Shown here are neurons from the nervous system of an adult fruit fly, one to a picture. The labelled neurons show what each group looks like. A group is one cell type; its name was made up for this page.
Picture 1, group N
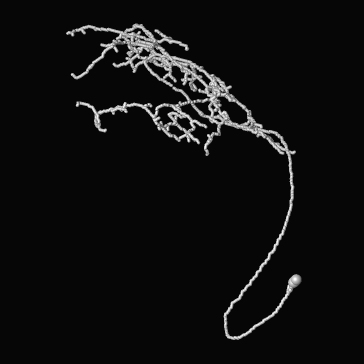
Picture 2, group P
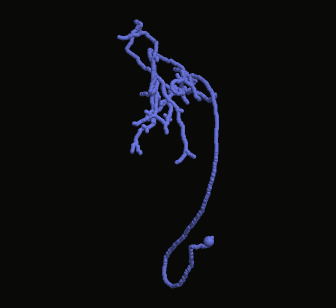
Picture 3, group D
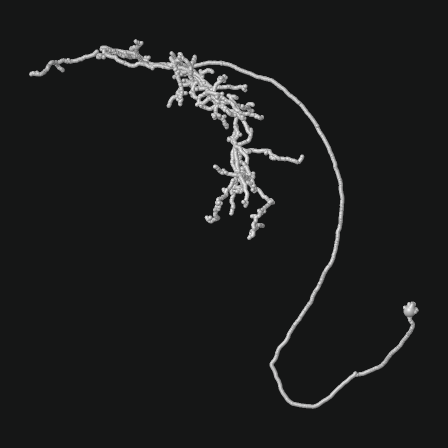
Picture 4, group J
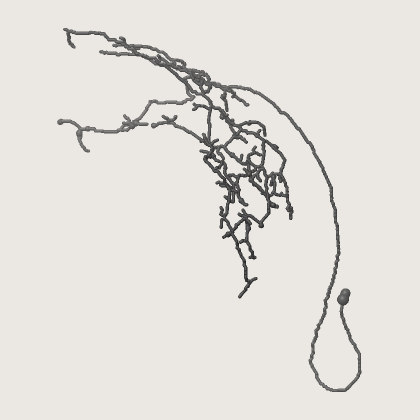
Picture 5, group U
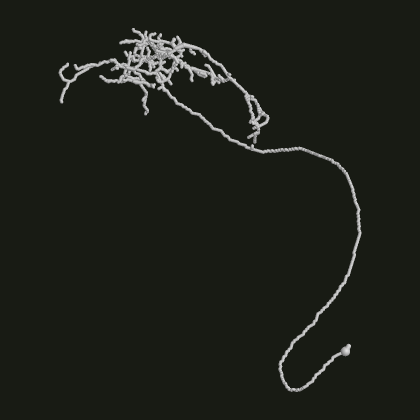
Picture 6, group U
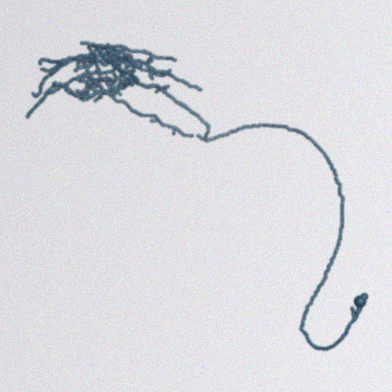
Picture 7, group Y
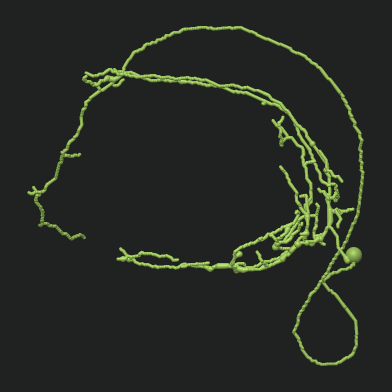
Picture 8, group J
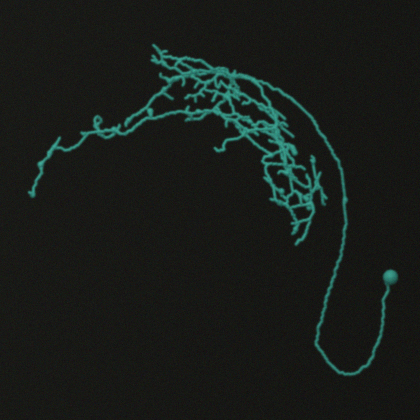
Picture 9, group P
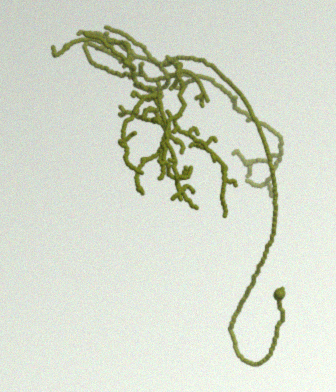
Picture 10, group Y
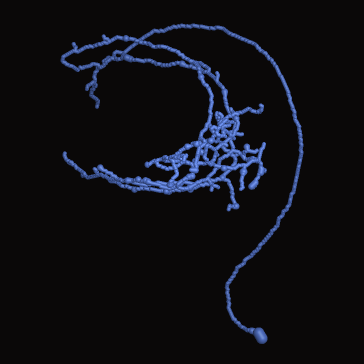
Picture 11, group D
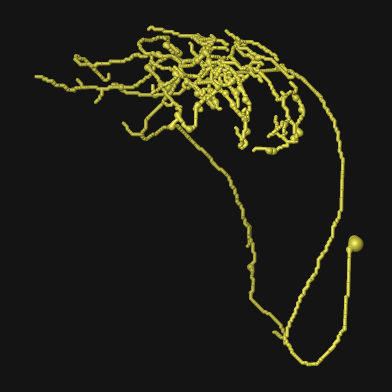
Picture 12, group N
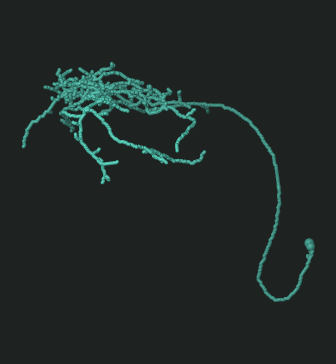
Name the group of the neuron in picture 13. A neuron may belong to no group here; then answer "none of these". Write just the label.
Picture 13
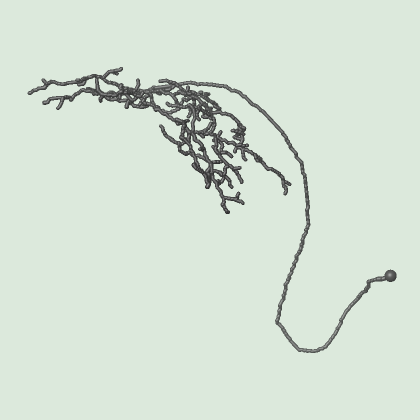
group P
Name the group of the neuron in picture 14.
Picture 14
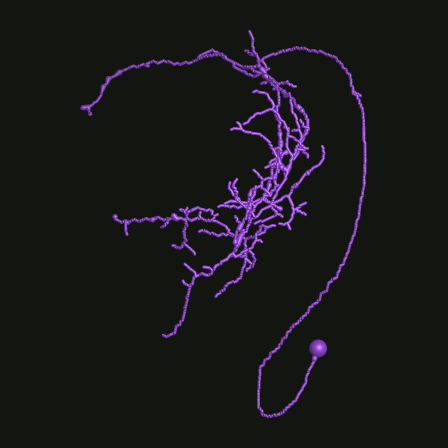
group J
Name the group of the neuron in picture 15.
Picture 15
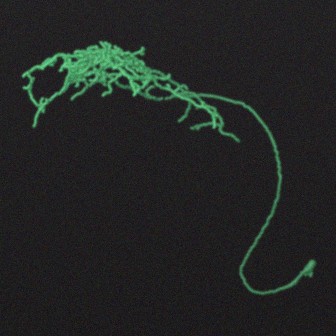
group U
